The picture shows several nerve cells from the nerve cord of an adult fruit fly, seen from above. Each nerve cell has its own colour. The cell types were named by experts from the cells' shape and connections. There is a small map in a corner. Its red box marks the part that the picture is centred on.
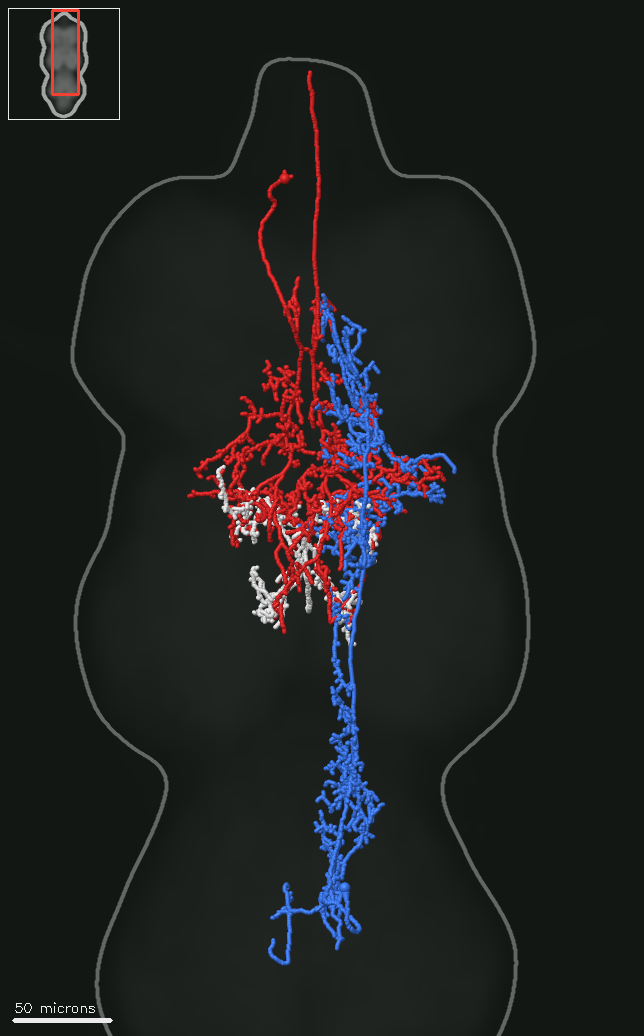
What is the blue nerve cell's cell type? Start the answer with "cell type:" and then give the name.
cell type: IN23B008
